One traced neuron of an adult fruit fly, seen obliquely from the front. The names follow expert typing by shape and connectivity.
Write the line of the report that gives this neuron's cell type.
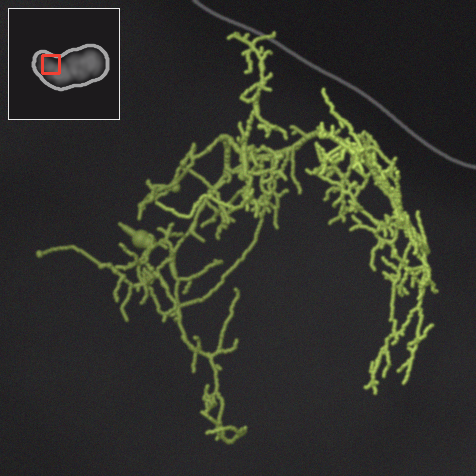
IN13A030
